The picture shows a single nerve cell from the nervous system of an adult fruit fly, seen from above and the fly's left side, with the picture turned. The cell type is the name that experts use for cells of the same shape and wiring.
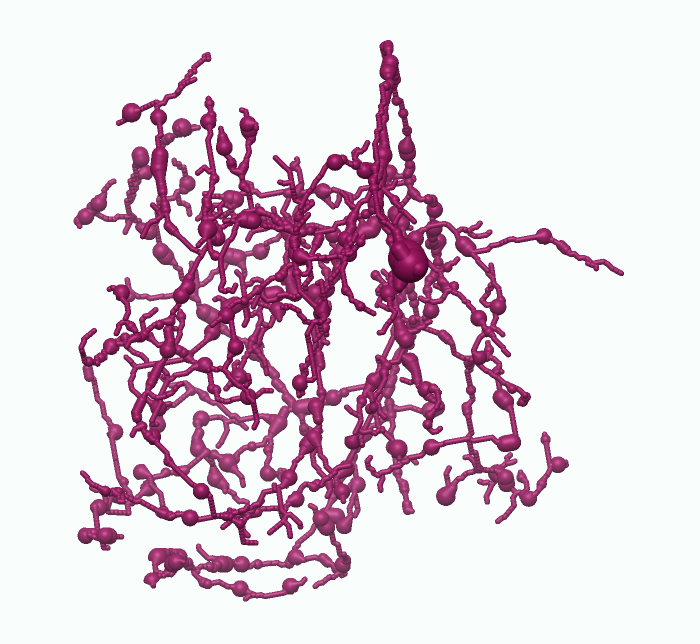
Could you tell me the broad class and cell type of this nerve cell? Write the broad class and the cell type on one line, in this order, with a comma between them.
nerve-cord intrinsic neuron, INXXX263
